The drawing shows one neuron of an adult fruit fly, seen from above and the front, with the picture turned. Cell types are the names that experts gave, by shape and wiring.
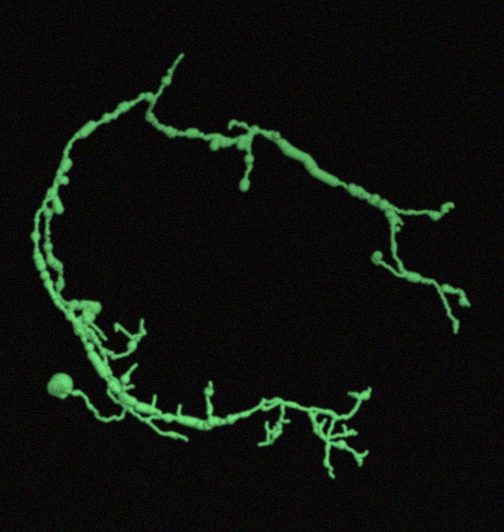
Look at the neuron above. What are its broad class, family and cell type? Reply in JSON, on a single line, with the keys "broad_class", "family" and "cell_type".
{"broad_class": "nerve-cord intrinsic neuron", "family": "hemilineage 13A", "cell_type": "IN13A043"}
